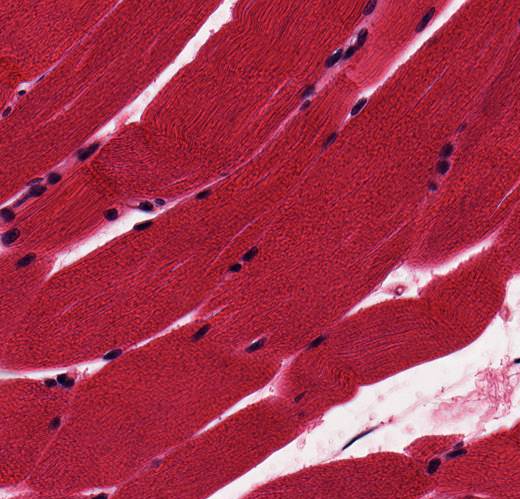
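Skeletal muscle, haematoxylin and eosin. First, the fibres: long, side by side, diagonal from lower left to upper right across the whole field. Next, the cytoplasm: deep red, with fine cross-striations. Last, the nuclei: small, elongated, dark purple, at fibre edges rather than centres.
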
